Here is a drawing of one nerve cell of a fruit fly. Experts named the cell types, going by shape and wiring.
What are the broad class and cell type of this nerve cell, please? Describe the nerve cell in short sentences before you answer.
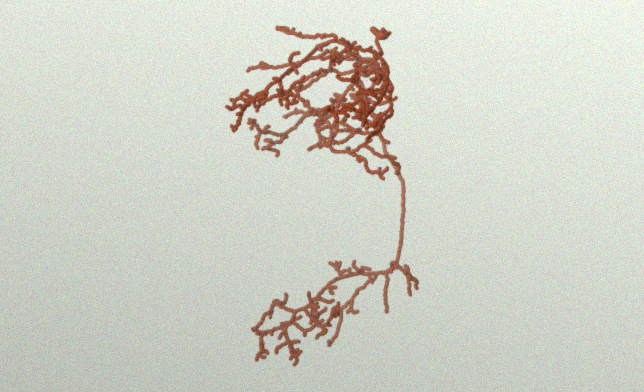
The cell body is at the top of the picture. The picture shows dozens of branch ends. It is a nerve-cord intrinsic neuron. The cell type is INXXX251.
